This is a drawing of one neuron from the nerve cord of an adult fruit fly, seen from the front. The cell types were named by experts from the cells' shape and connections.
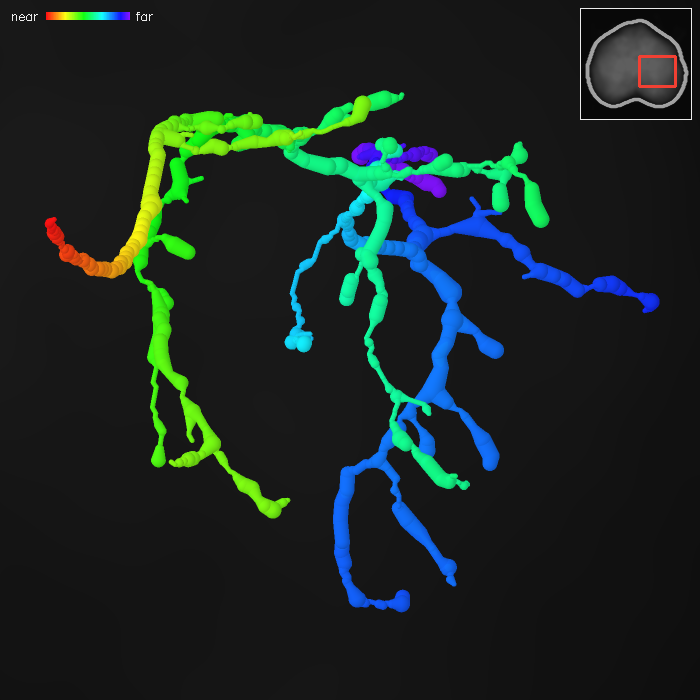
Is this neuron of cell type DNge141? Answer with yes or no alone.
no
